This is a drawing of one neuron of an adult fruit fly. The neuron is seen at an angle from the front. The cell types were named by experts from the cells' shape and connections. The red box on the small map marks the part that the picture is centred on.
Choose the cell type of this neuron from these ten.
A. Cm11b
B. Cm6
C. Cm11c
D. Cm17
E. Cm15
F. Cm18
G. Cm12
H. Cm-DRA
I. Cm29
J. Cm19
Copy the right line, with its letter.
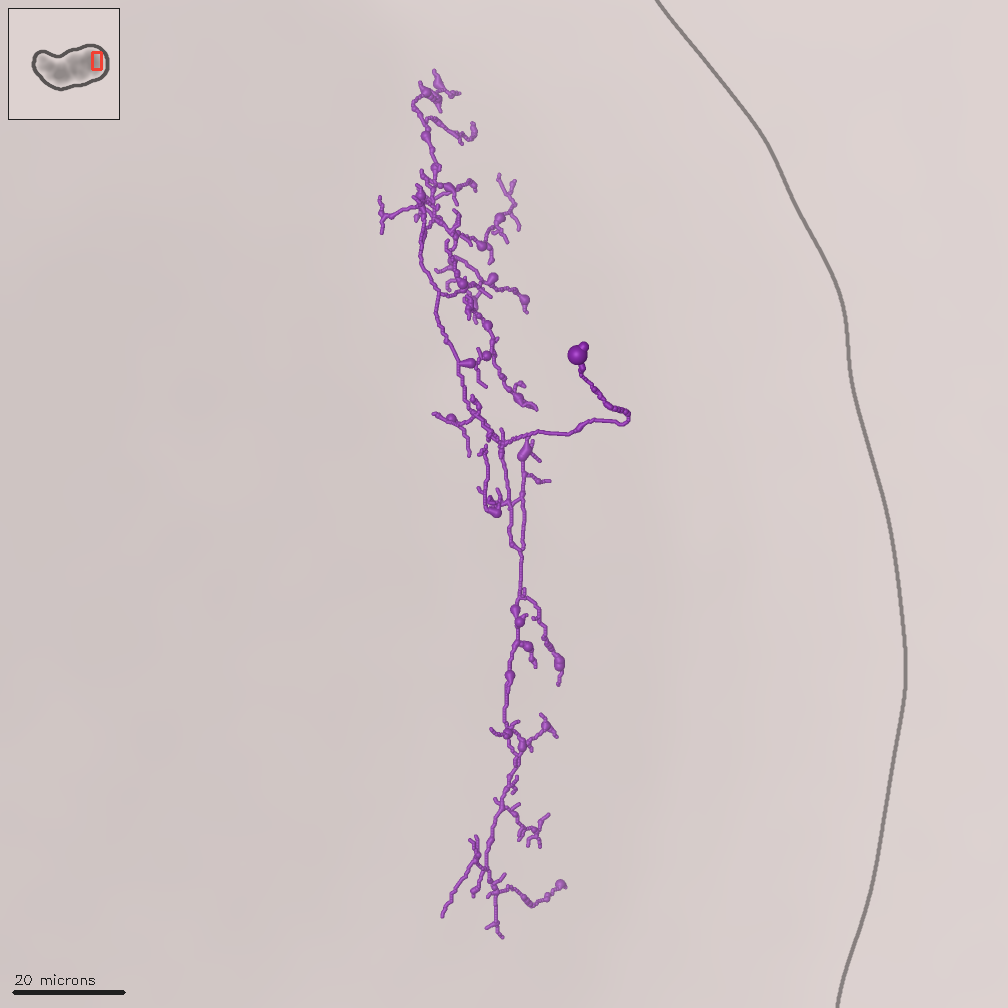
D. Cm17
